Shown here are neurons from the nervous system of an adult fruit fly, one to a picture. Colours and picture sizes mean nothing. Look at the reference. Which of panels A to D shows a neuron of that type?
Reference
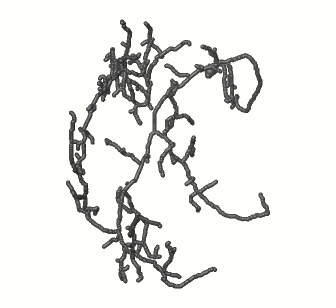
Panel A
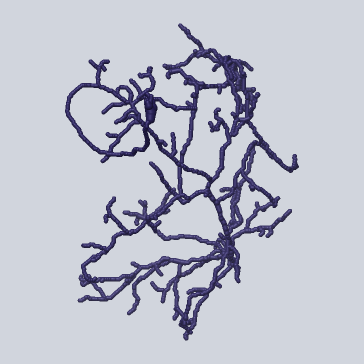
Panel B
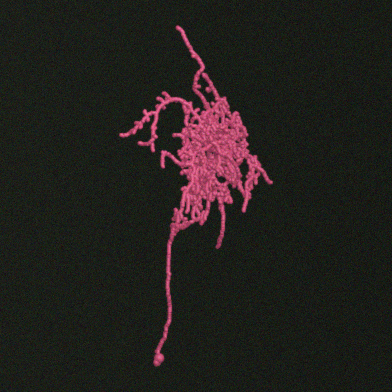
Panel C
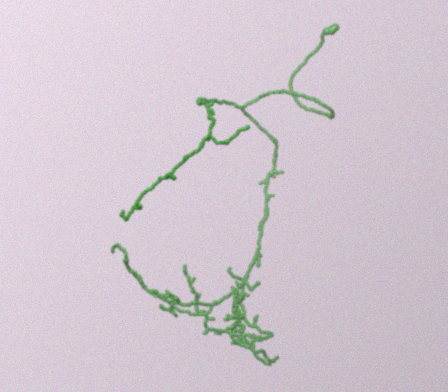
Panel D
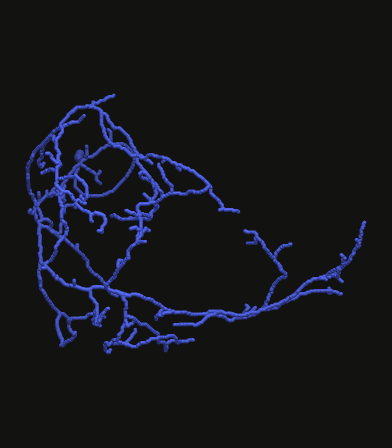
A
